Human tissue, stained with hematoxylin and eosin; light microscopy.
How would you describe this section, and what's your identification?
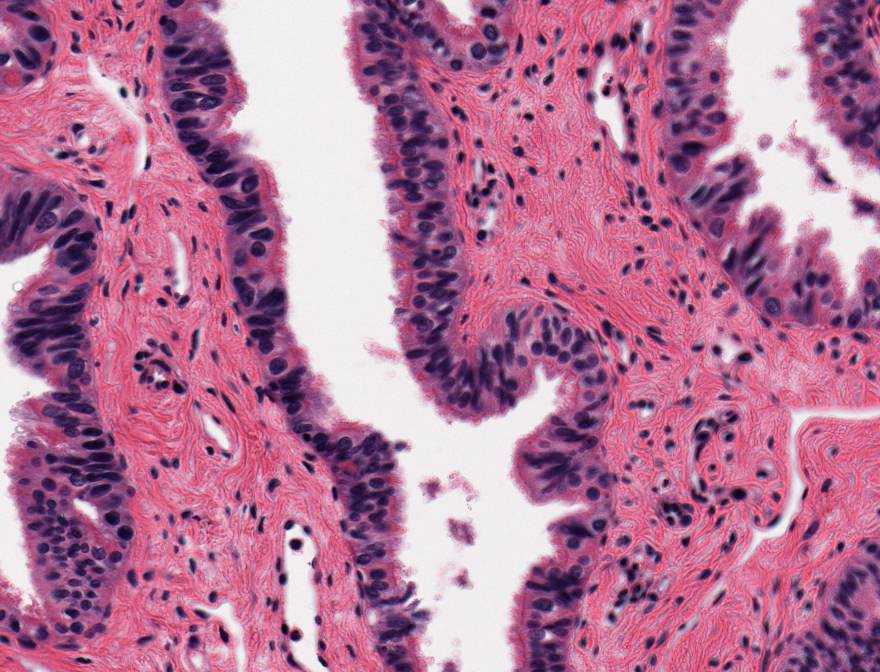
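Broad epithelium-covered folds of stroma run roughly top to bottom, separated by white empty spaces. Lining: tall columnar cells, crowded nuclei at different heights, pseudostratified appearance. Fold cores: wavy pink collagen fibres, scattered spindle-shaped nuclei. Small thin-walled vessels and slit-like spaces scattered in fold stroma. Name: fallopian tube.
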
